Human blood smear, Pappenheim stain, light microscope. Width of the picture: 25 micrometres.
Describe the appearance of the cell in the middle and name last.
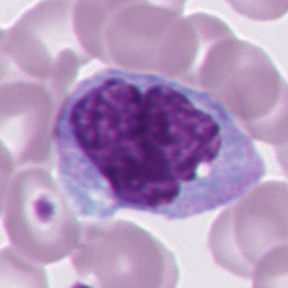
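Nucleus about 13 by 11 micrometres. Chromatin coarse and blotchy: dark purple clumps between paler patches. Moderate rim of pale greyish-blue cytoplasm around the nucleus, broadest on the right. One small, round, clear vacuole in the cytoplasm, against the lower right edge of the nucleus. Cell: monocyte.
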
